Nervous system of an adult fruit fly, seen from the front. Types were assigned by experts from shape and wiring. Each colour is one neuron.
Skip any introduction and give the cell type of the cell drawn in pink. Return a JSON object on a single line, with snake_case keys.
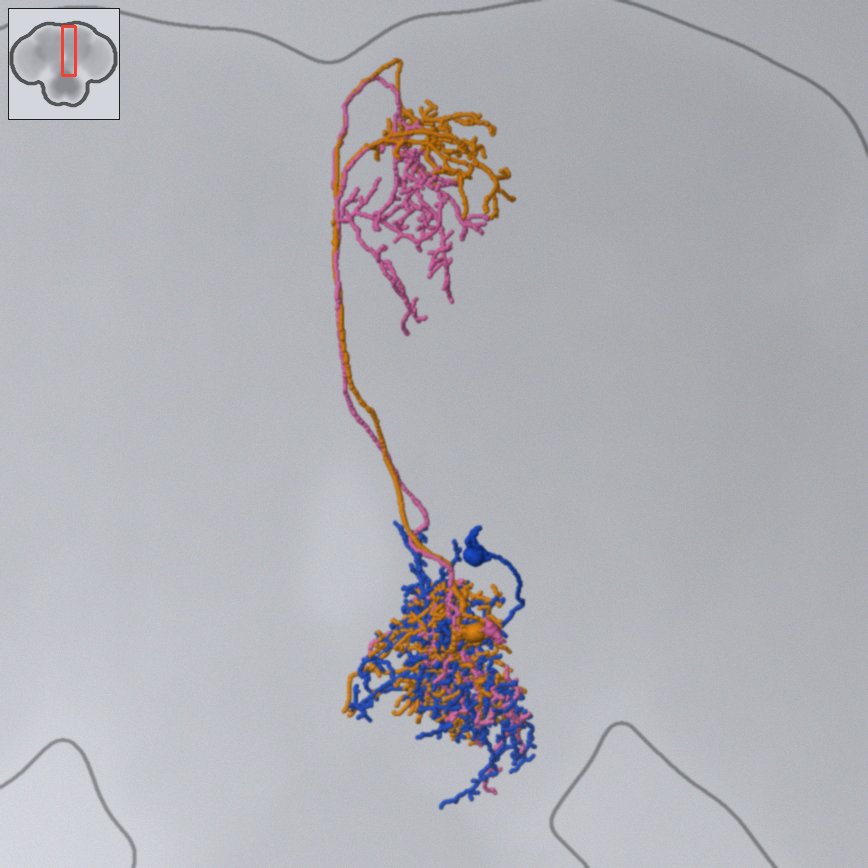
{"cell_type": "GNG291"}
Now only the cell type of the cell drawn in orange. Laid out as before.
{"cell_type": "GNG289"}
